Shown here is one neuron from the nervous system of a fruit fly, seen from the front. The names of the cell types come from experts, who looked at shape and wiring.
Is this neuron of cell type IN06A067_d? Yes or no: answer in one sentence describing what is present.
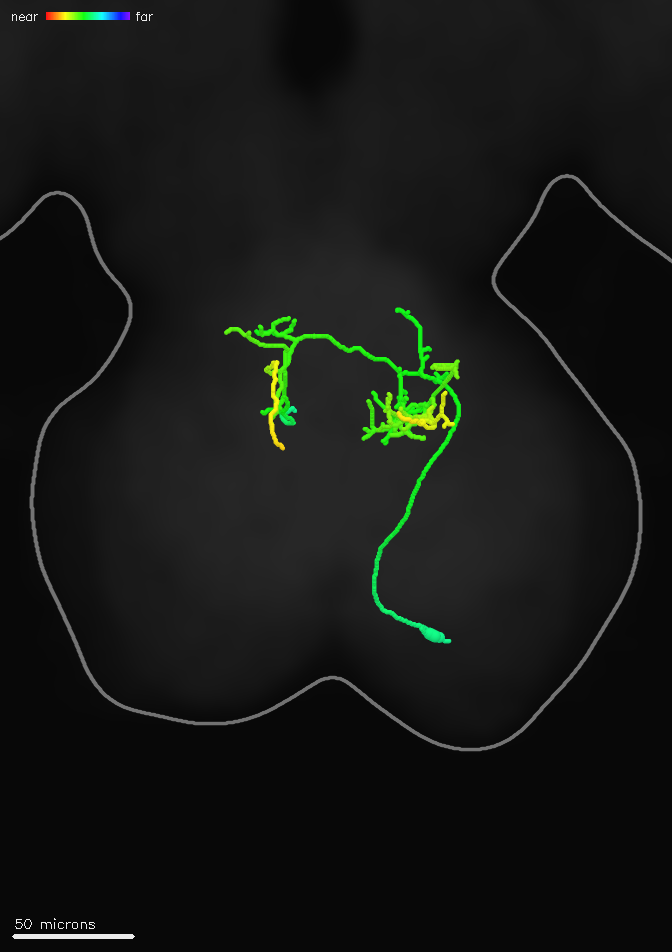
No, under a cell type other than IN06A067_d the neuron is classed.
